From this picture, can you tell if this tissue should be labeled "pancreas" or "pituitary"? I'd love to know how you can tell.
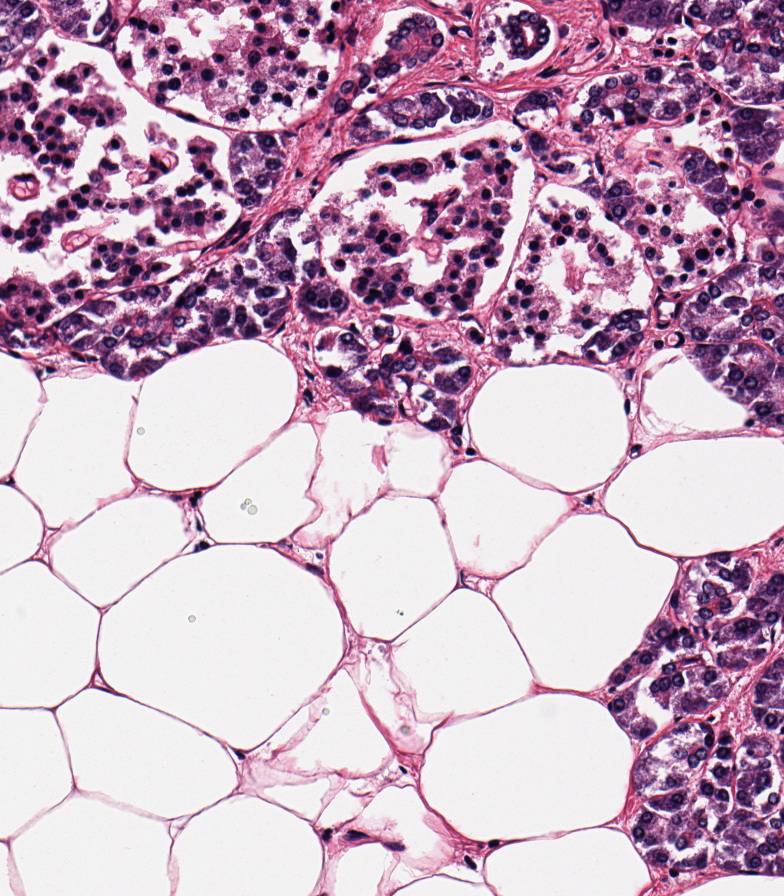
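This is pancreas. Layout: glandular lobules occupy the upper field and the lower right corner, with fat in the lower left and centre. Glandular cells: dark purple granular cytoplasm; nuclei small, round and darkly stained. Fat: the few adipocyte nuclei are flattened and lie at the edges of the fat cells.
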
